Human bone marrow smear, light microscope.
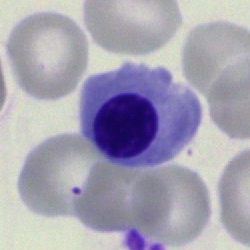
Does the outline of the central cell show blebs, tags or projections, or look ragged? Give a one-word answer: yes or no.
Yes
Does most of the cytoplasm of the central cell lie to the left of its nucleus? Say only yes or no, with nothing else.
No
